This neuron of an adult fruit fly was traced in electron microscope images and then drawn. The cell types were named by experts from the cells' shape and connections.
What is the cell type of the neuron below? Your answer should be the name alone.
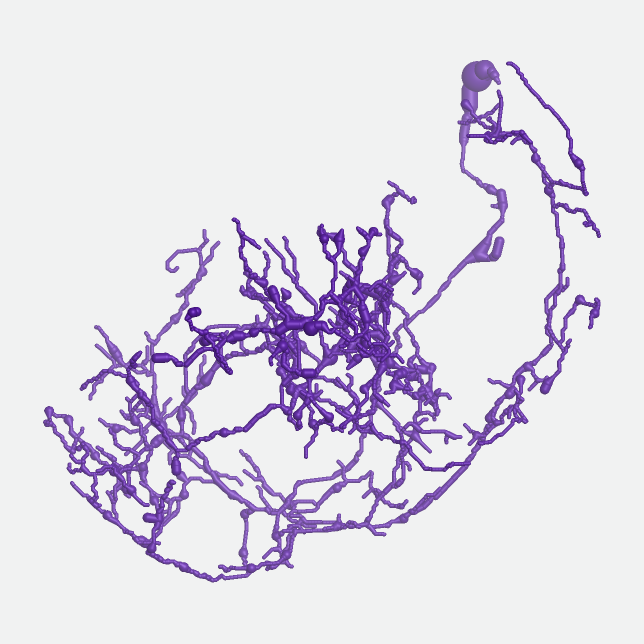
INXXX279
